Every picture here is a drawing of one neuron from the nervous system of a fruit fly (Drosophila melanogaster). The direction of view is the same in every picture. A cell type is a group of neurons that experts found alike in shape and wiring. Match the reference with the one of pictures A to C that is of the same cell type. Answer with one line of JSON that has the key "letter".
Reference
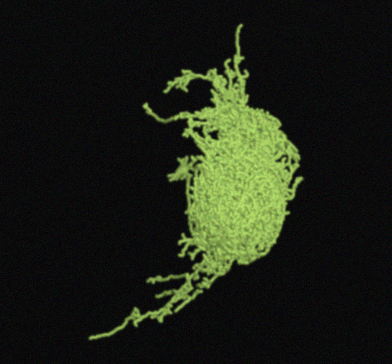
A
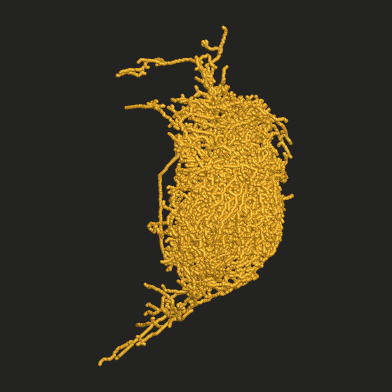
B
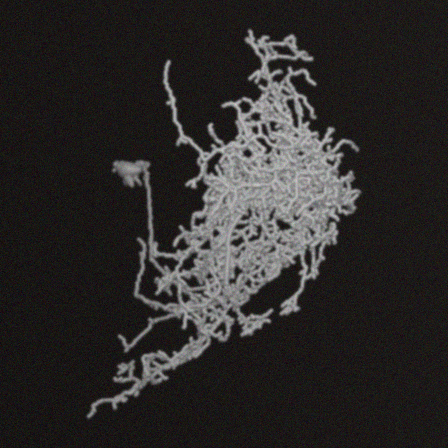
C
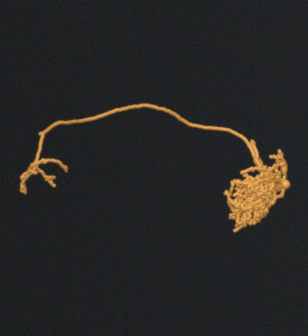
{"letter": "A"}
